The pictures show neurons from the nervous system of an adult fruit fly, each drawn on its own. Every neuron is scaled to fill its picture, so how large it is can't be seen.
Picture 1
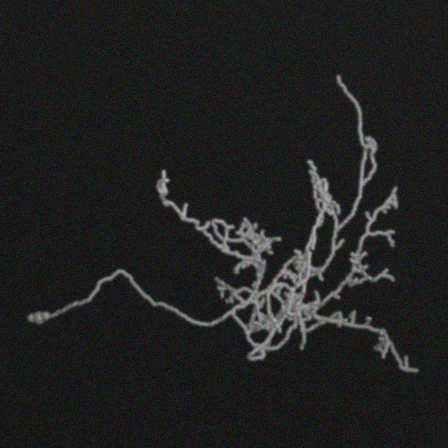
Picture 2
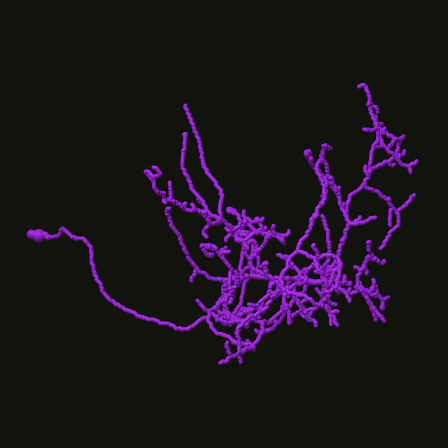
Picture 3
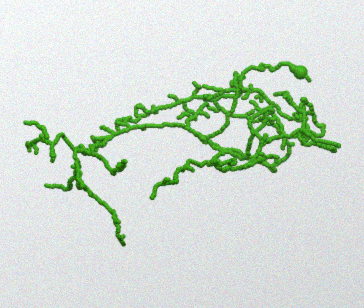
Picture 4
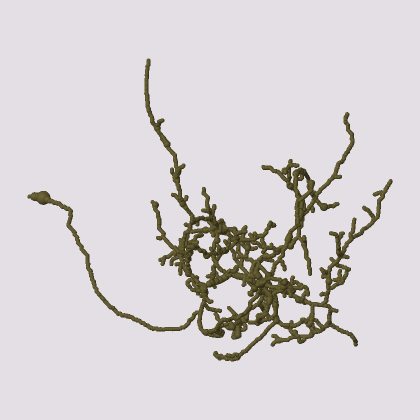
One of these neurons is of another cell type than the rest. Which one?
Picture 3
